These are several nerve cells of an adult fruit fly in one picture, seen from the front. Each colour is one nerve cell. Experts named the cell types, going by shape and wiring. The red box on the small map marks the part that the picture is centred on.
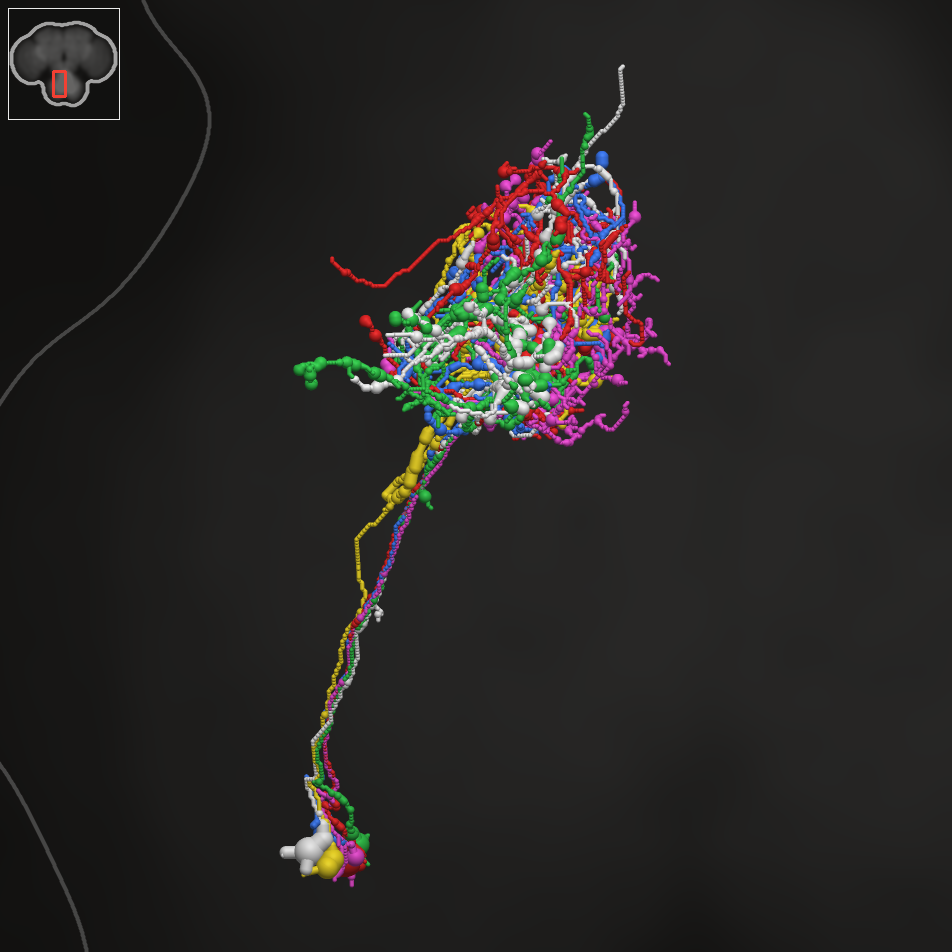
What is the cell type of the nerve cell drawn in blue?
IN16B066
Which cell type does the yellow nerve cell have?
IN16B084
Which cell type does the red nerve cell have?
IN16B087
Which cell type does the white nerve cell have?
IN16B059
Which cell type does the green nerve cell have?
IN16B048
